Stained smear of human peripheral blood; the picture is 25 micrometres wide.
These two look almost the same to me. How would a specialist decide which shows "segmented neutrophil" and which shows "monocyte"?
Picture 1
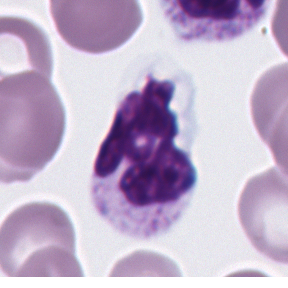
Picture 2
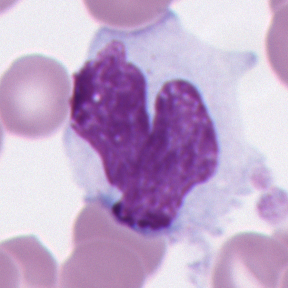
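The segmented neutrophil is in picture 1, the monocyte in picture 2. In picture 1 the nucleus is folded into several irregular lobes crowded together, whereas in picture 2 it is folded into two limbs that join at the bottom and are open at the top.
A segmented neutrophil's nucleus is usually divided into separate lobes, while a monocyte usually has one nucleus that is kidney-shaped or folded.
The cytoplasm also differs: very pale, almost colourless in picture 1, plentiful and pale greyish blue in picture 2.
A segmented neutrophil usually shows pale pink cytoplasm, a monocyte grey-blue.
In outline, picture 1 is a smooth oval, longer from top to bottom than from side to side, with an edge that is faint and hard to trace around the top; picture 2 is irregular, with a pointed extension of cytoplasm at the upper right. The cell in picture 1 measures about 14 by 9 micrometres.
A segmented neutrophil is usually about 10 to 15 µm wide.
Its chromatin is dark purple and coarsely clumped, and part of another nucleated cell at the top edge of the picture carries similar fine granules.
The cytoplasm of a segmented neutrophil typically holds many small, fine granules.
Picture 2 has no coarse coloured granules in its cytoplasm and no visible nucleolus, and a red cell lies against the lower tip of its nucleus.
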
